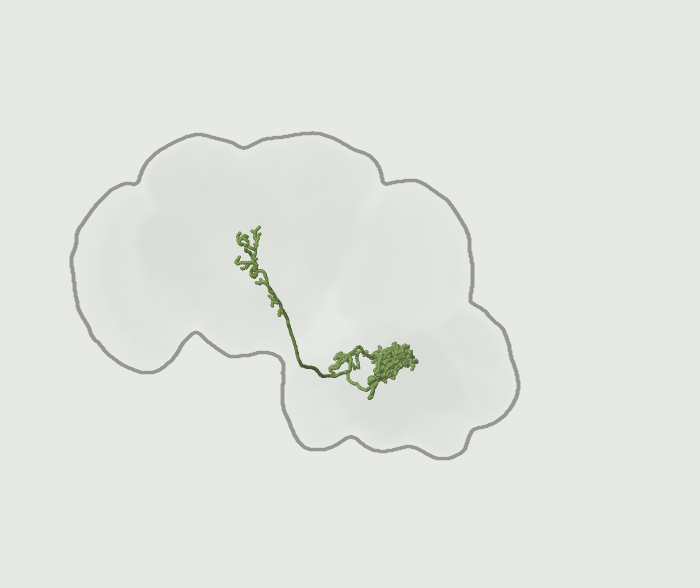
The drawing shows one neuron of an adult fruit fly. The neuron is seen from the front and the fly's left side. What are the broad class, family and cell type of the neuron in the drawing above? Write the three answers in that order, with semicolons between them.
ascending neuron; hemilineage 18B; AN18B025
